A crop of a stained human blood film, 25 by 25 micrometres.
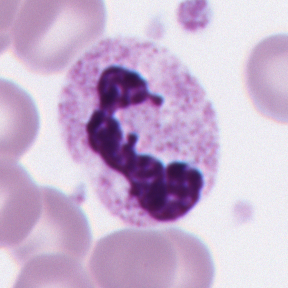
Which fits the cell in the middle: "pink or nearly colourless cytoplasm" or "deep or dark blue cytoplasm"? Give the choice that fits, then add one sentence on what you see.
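Pink or nearly colourless cytoplasm. The cytoplasm is plentiful and pale pink.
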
